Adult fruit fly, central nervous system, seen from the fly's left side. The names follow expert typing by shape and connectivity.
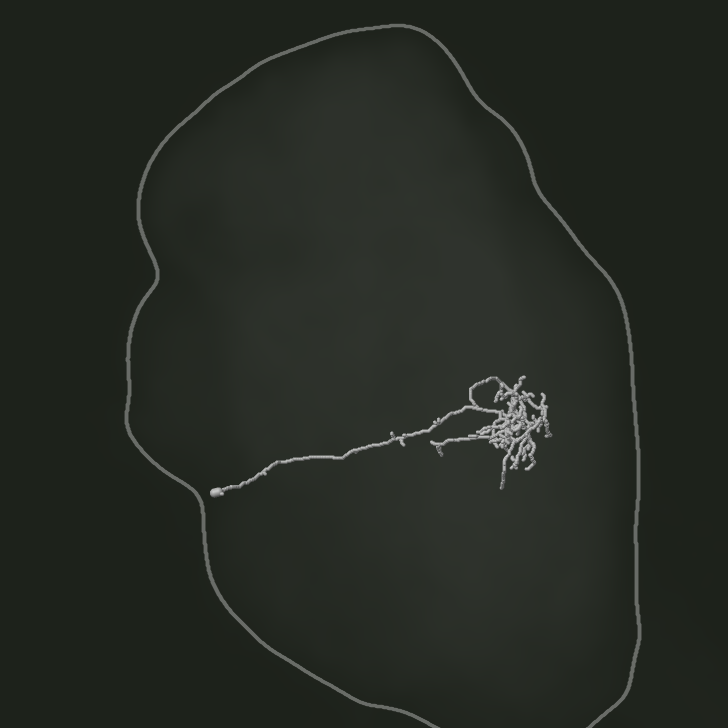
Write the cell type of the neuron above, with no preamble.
PS074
